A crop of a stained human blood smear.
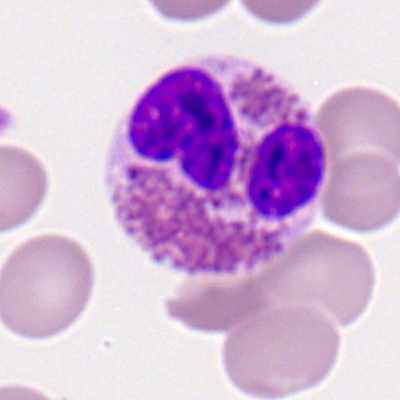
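Eosinophil in the middle of a stained human blood smear. It has a round, smooth outline, and the nucleus comes in two lobes, the left one larger than the right. You won't spot any nucleoli in it.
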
